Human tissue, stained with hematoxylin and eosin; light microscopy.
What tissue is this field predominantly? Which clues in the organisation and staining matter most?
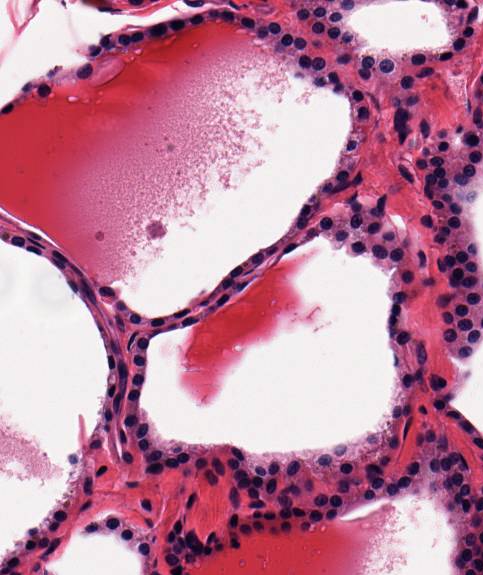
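Thyroid follicle, mostly: a few large, rounded to irregular ones take up most of the field, with thin partitions between them. Each is lined by a single layer of epithelial cells, their nuclei small, round, dark and uniform.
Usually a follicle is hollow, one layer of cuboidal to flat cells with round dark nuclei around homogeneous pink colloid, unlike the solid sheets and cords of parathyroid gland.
In the upper left follicle the colloid has pulled away from the wall, with a bubbly, fragmented edge. Along the right edge the tissue is more crowded and cellular.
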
